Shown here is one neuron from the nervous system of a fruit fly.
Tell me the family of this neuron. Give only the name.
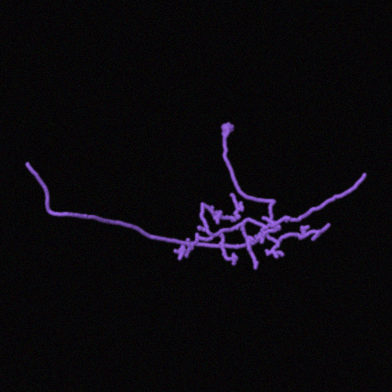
Lat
